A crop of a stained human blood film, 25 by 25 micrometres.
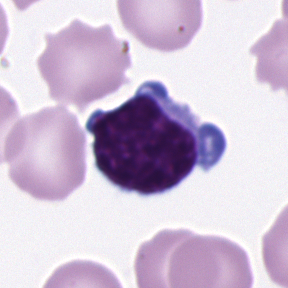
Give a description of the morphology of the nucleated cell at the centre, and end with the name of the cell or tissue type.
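You've got a roughly round nucleus here, its upper edge slightly flattened and dented. The chromatin is dense and dark purple, coarse and clumped in texture. Only a scant rim of pale blue cytoplasm shows, mostly along the upper right side, and there are no visible granules in it. The whole cell comes to about 12 by 10 micrometres, the nucleus about 10 by 8 micrometres. It's a typical lymphocyte.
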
